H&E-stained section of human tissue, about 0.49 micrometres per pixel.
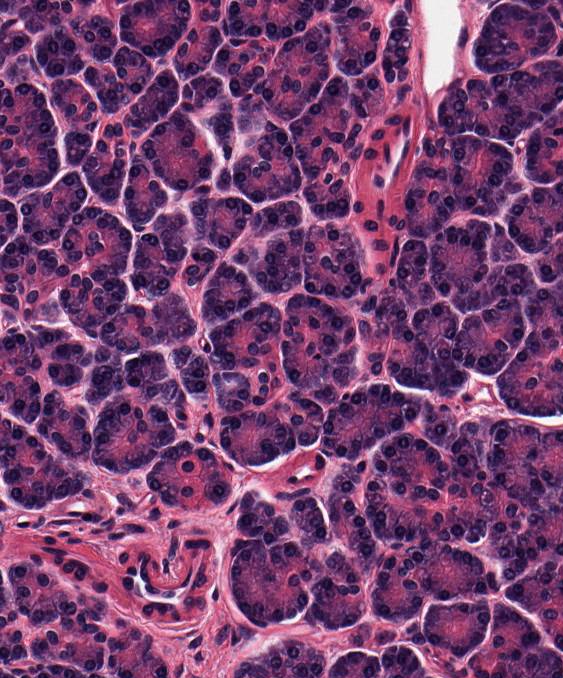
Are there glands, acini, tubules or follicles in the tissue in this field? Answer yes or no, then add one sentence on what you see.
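Yes. Nearly the whole field is filled with closely packed rounded acini separated only by thin clefts and delicate septa.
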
